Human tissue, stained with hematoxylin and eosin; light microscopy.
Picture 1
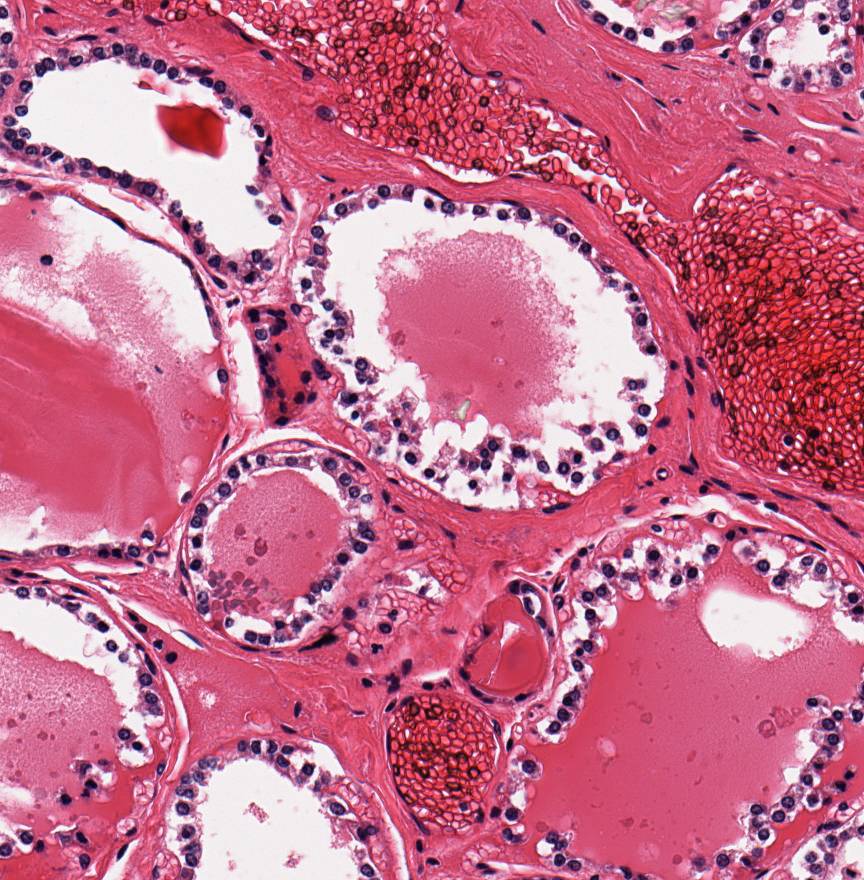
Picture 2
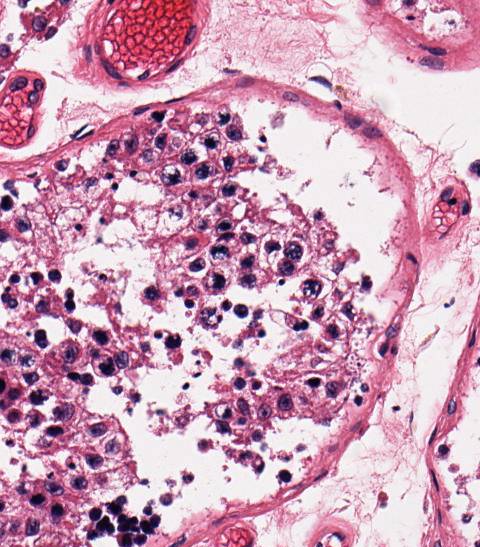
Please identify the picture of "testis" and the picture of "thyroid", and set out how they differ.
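Thyroid, picture 1; testis, picture 2. Thyroid: closed rounded follicles of varying size, closely packed, each lined by a single layer of cuboidal epithelial cells. Lining nuclei small, round, darkly stained, not overlapping. Small round vessel with red blood cells in lower centre, among follicles. Testis: one large rounded tubule with thin pink wall fills most of field, curved outer edge down right side. Many cells inside rounded, with large round nuclei and coarse dark chromatin; numerous small, dense, very dark round nuclei scattered among them, heaviest at bottom left. Cytoplasm pale, frothy, vacuolated; cells lie loosely apart, not in a cohesive layer.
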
